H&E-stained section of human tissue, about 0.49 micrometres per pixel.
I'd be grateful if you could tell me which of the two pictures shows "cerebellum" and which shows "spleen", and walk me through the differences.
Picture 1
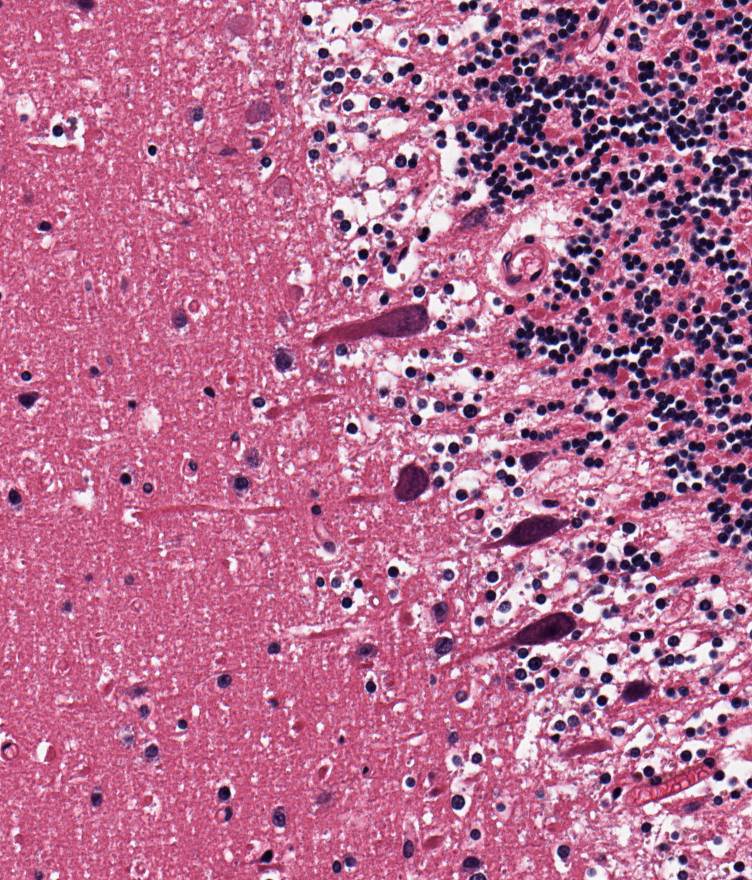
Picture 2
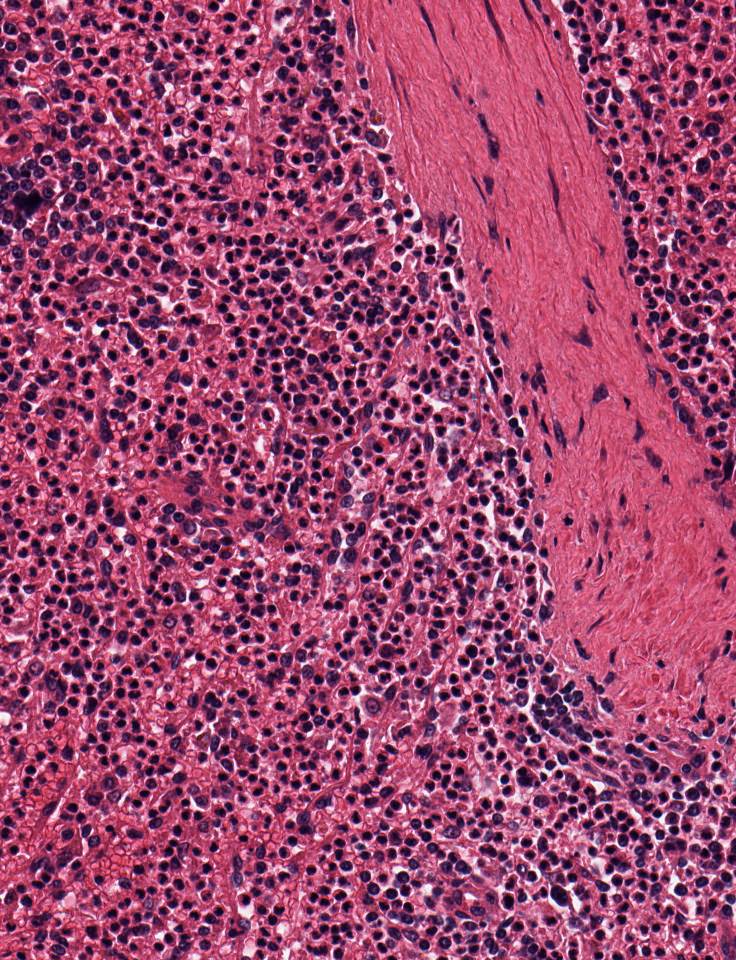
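Cerebellum appears in picture 1 and spleen in picture 2. In the cerebellum, the right layer is crowded with small, round, darkly stained nuclei with scant cytoplasm, while the left layer is finely fibrillar pink neuropil with only scattered small nuclei. The Purkinje cell bodies are flask-shaped, with processes directed leftward into the pale layer, and they stain so dark and uniform that their nuclei are hard to make out. In the spleen, most of the field is a dense, solid sheet of small round cells without organised units. Many of these cells have small, dark, round nuclei and little cytoplasm, consistent with lymphocytes, and among them are scattered cells with an eccentric dark nucleus and a moderate rim of pink cytoplasm. Within this band, sparse elongated spindle-shaped nuclei run parallel to its length.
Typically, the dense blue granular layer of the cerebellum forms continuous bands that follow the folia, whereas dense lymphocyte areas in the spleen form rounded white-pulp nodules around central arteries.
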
